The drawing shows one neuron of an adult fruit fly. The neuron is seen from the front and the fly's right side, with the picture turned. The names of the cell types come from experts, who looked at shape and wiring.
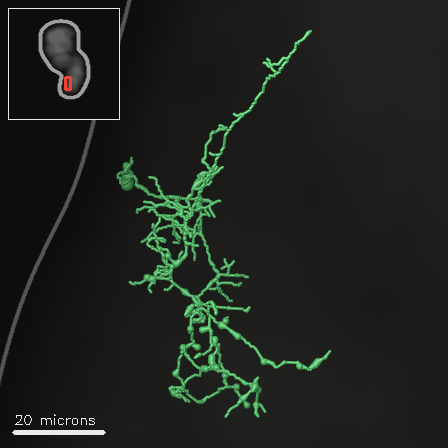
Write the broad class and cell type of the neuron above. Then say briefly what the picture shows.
Its broad class is nerve-cord intrinsic neuron. It is of cell type INXXX443. By the scale bar it is about 85 microns tall in this view. The picture shows dozens of branch ends.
